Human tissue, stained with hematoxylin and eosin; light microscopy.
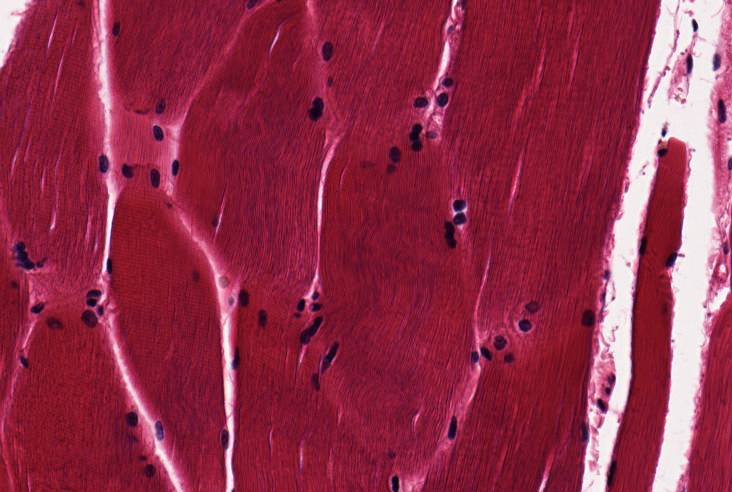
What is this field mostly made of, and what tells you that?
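Look here and you'll see mainly skeletal muscle. Fine cross-striations run across the fibres, and the dark oval nuclei sit at their edges, not their centres.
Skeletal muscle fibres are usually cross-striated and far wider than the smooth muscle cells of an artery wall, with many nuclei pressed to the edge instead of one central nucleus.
Each fibre is also many times wider than its edge nuclei, with only a very thin layer of connective tissue between neighbours.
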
